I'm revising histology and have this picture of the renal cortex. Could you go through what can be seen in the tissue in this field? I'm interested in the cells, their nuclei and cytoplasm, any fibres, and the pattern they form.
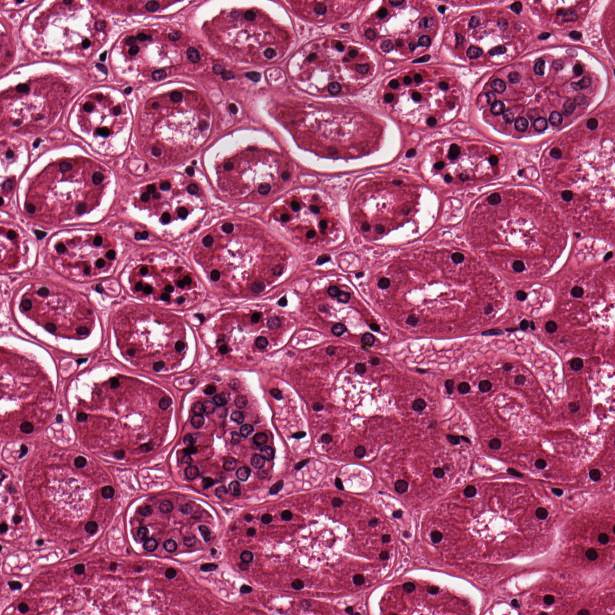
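Closely packed round to oval cross-sections of tubules fill the field. Epithelial nuclei are round and dark purple, with smooth outlines. Right of centre lies a cluster of cells with pale, finely vacuolated cytoplasm. Stroma is scant: thin strands between tubules with only a few flat nuclei.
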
